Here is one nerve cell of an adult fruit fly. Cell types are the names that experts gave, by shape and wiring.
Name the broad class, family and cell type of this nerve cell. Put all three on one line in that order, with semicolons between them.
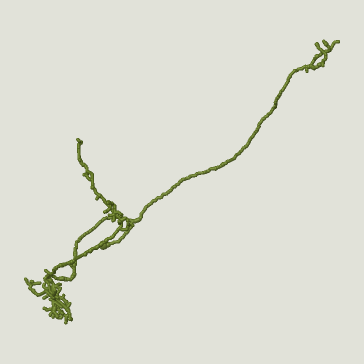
visual projection neuron; LLPC; LLPC2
